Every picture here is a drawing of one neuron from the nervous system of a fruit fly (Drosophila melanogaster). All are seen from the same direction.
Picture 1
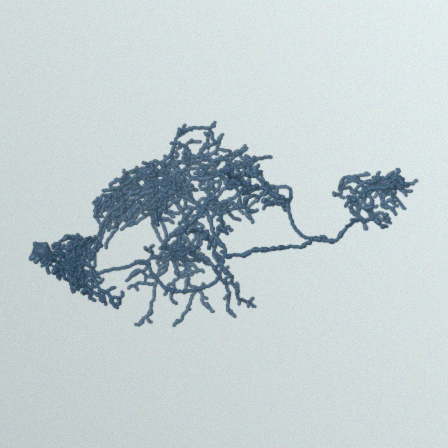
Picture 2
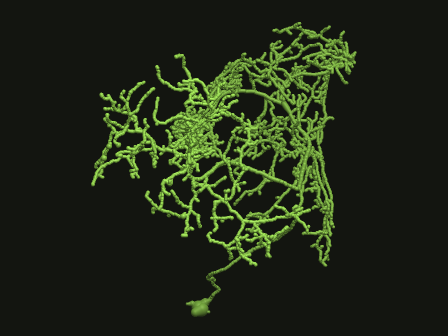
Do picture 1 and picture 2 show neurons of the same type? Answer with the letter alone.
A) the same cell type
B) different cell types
B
